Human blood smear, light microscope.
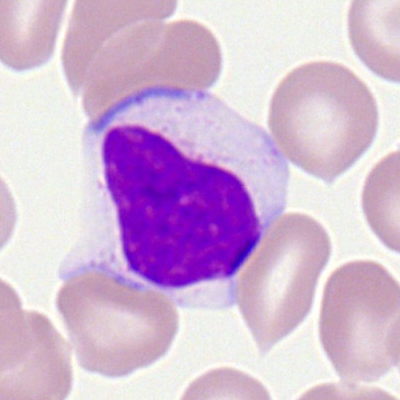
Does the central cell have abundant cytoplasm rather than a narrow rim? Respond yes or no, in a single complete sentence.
Yes, the cytoplasm of this cell is abundant.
